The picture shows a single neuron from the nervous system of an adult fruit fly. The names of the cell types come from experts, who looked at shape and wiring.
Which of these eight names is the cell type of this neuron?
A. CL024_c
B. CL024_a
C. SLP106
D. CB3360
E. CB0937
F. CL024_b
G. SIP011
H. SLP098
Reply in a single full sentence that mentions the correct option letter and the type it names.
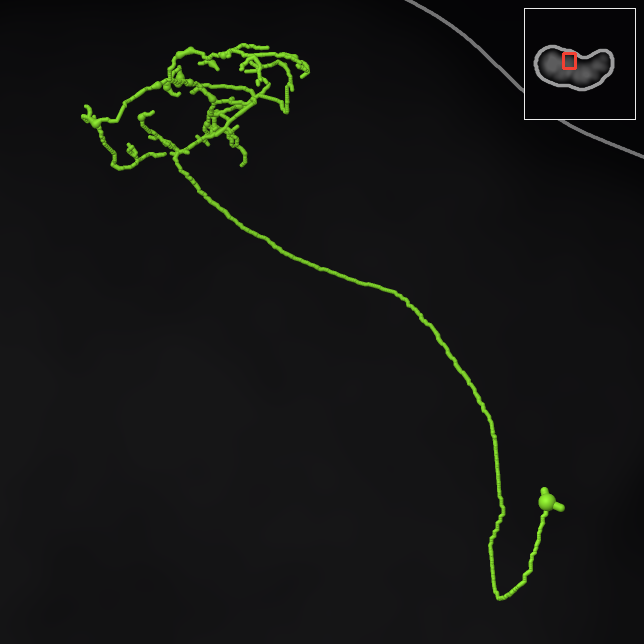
The neuron, by cell type, is SLP106, option C.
